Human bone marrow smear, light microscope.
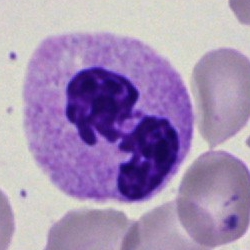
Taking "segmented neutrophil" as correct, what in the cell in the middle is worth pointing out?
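Look first at the nucleus: it is divided into two lobes, with a narrow strand running between them.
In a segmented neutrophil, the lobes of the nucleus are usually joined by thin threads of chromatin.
That narrow strand goes with the name. The chromatin itself is dark purple and coarsely clumped. Around the nucleus, the cytoplasm is abundant and pale pinkish-lilac, evenly filled with fine granules of the same pinkish-lilac tint.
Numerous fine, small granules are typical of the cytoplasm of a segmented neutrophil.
Those even, fine granules fit the name as well.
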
